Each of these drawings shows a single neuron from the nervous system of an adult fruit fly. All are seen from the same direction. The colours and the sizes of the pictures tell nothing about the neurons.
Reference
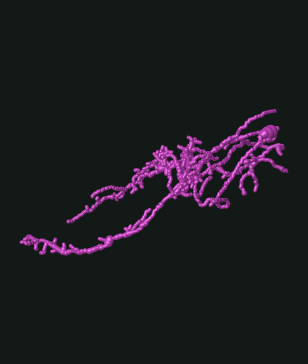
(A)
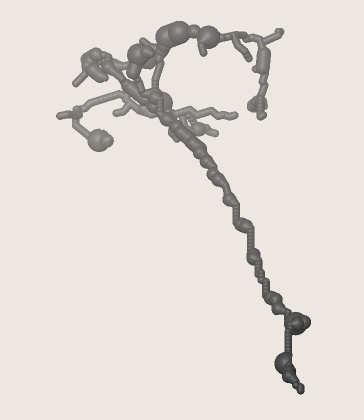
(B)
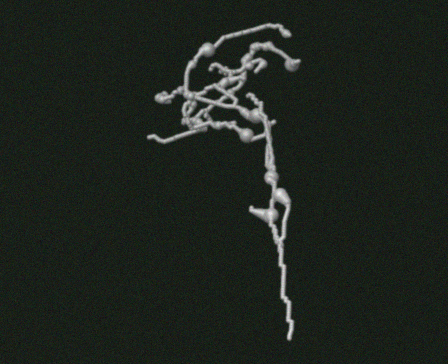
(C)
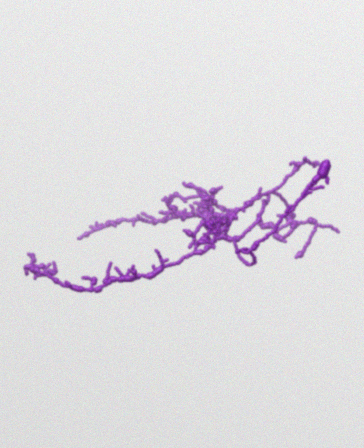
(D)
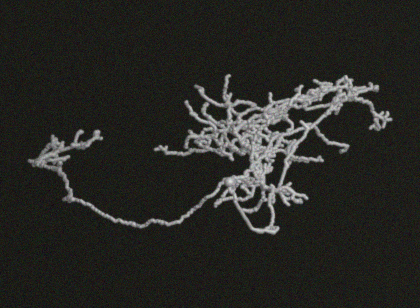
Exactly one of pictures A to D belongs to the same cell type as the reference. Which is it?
C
